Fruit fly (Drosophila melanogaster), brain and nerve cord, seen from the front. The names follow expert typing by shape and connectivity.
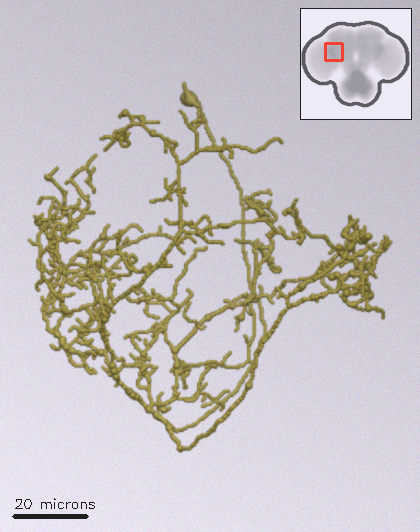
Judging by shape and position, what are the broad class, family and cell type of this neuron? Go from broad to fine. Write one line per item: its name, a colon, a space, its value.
broad class: central-brain intrinsic neuron
family: hemilineage VLPp1
cell type: AVLP551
